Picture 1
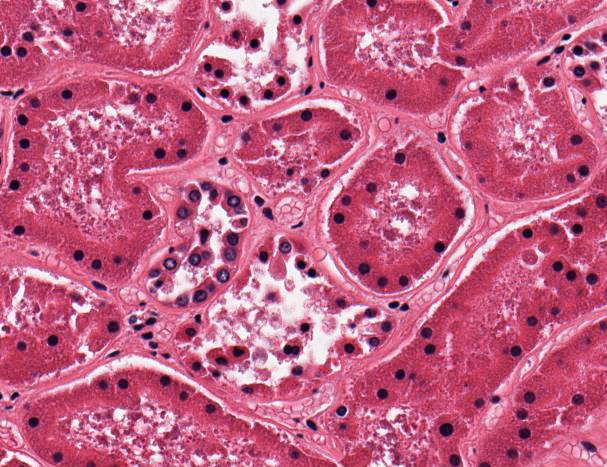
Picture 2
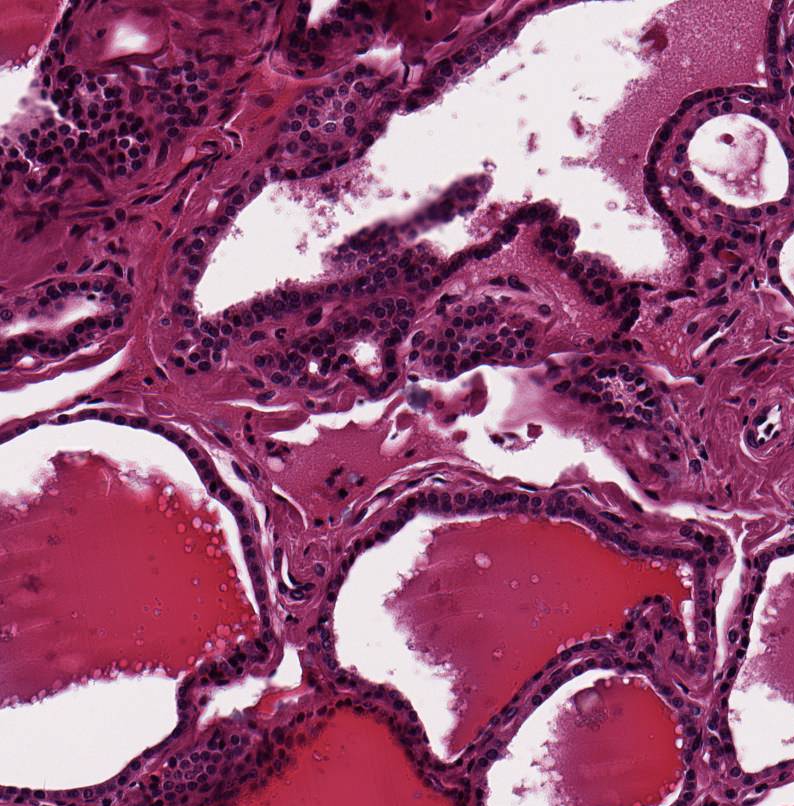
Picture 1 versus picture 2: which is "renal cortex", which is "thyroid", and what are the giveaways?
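Identification: picture 1, renal cortex; picture 2, thyroid. Picture 1: closely packed round to oval tubule cross-sections fill the field, with only narrow strands of stroma between them. Lining a single layer, cuboidal to low columnar, with abundant deeply eosinophilic granular cytoplasm. Nuclei round and dark, in a single widely spaced row toward the cell base. Lateral cell borders not discernible; cytoplasm appears continuous around each tubule. Picture 2: follicles lined by a single layer of low cuboidal cells with round, dark nuclei. Upper middle: a branching fold of epithelium projects into a large lumen. Upper-left corner: crowded small follicles and cell clusters with little colloid. Colloid paler and more granular in the upper part than below.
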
